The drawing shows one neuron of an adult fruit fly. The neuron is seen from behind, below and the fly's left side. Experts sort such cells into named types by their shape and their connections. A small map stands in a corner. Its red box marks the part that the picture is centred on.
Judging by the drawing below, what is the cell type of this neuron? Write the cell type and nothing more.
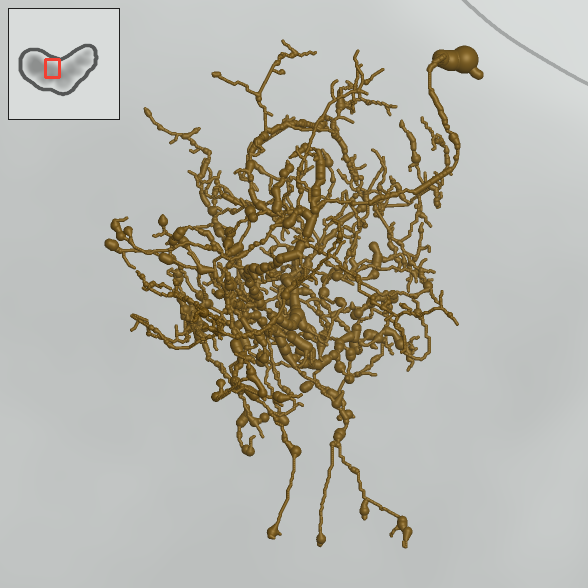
SLP379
